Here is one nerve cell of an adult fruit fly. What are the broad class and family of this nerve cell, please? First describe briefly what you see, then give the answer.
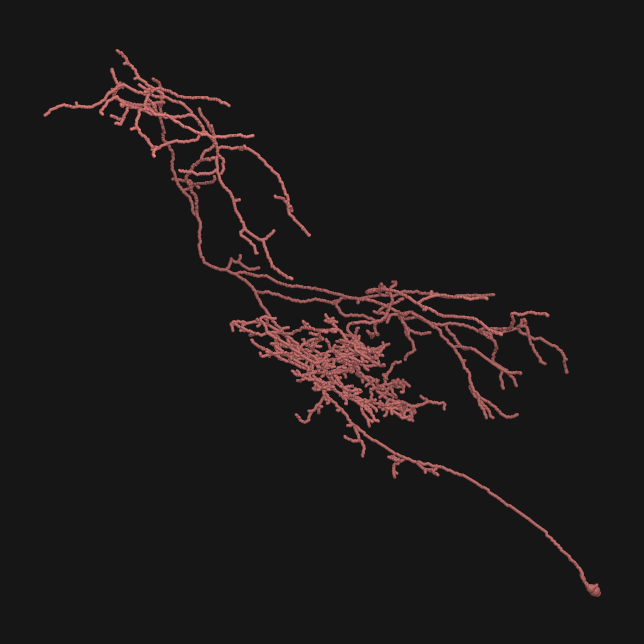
The cell body can be seen at the lower right of the picture. The picture shows dozens of branch ends. This is a nerve-cord intrinsic neuron. The family is hemilineage 06B.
